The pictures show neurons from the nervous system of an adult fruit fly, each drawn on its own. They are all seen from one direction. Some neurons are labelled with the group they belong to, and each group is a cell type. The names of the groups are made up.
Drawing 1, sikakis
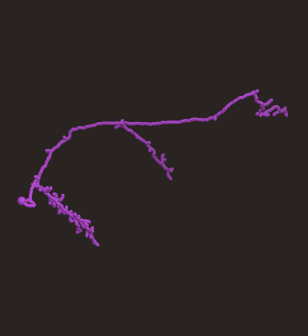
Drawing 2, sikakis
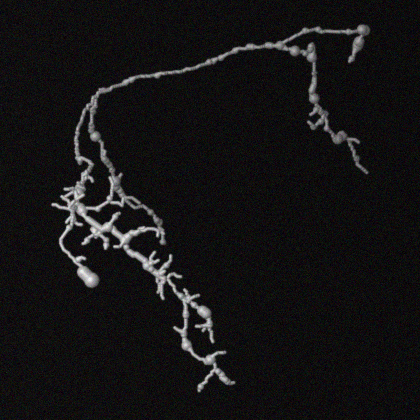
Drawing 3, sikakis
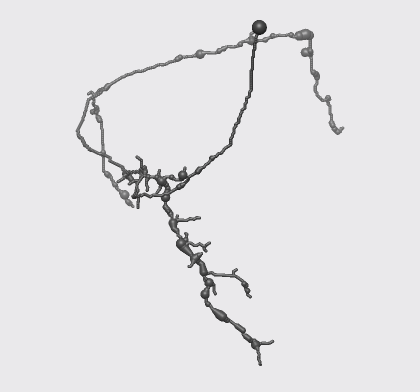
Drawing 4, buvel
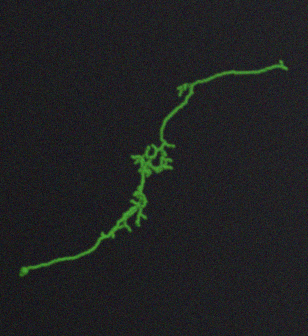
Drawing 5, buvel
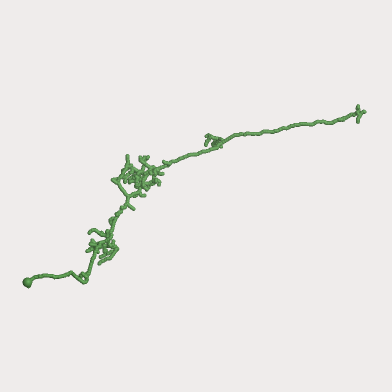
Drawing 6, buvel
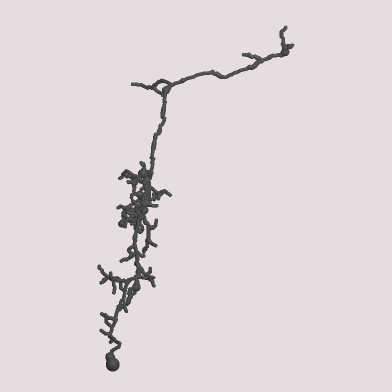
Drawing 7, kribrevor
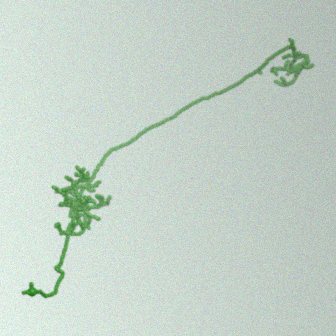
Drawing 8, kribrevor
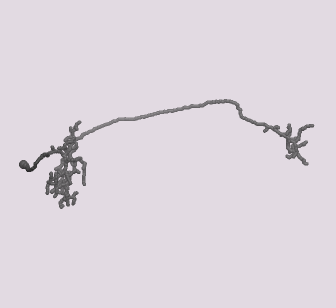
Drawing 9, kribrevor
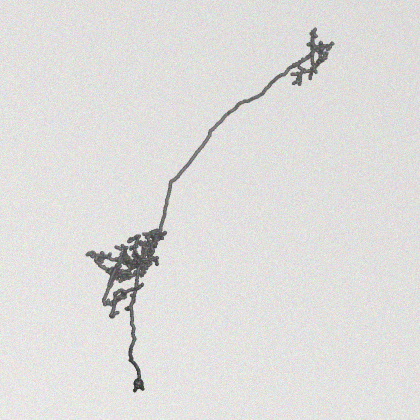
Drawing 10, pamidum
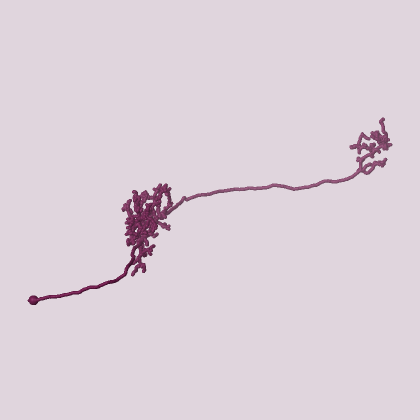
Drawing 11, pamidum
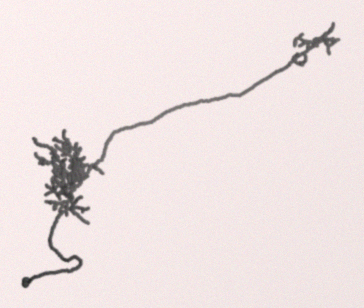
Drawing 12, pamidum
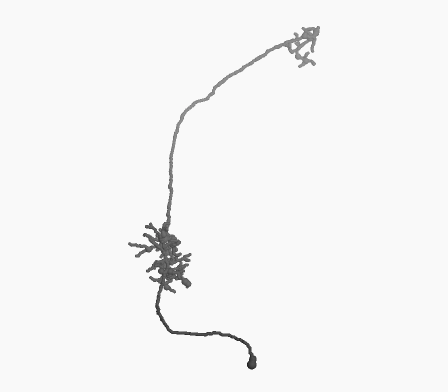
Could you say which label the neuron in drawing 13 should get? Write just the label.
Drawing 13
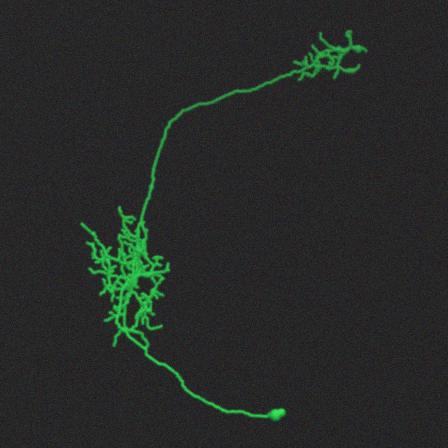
pamidum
